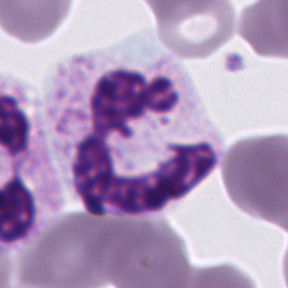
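Segmented neutrophil, the nucleated cell at the centre of this stained blood smear. Look first at the chromatin, which is dark purple and coarsely clumped. Around it lies plenty of pale pinkish-lilac cytoplasm, with fine violet-pink granules scattered through it. Notice, too, that the outline is roughly round, with no projections from the surface.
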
